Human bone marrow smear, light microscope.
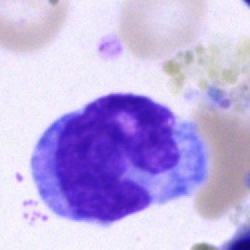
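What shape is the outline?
Roughly oval, with a smooth edge.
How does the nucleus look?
Folded, indented on its right side, and filling most of the cell.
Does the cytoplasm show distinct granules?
Not that I can see.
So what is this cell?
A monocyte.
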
